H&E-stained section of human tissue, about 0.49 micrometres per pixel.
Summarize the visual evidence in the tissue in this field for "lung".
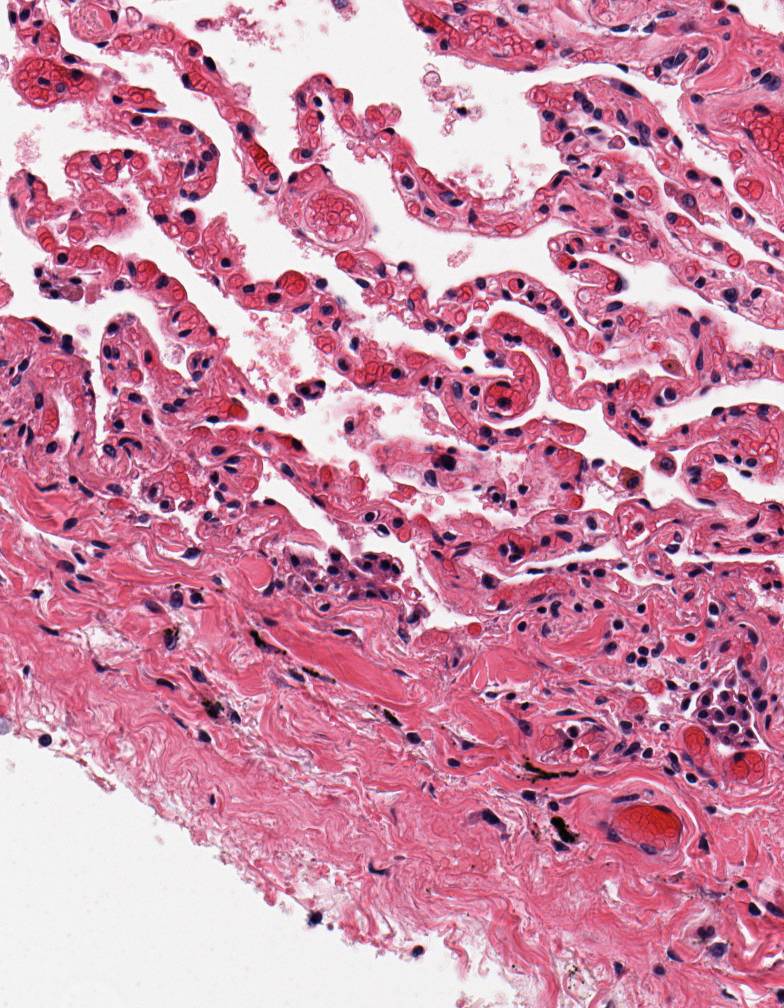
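First, the upper two-thirds goes with lung: a meshwork of thin, winding septa separated by open spaces.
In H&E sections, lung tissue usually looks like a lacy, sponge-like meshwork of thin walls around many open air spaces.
The band of dense fibrous tissue along the lower left does not follow that meshwork pattern. It consists of wavy pink collagen bundles with sparse thin nuclei, running roughly parallel to the lower left tissue edge. A small cluster of small round dark-staining nuclei, consistent with lymphocytes, lies toward the right edge just above this band. A small vessel filled with red blood cells, encircled by a pink wall, sits at the lower right.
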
